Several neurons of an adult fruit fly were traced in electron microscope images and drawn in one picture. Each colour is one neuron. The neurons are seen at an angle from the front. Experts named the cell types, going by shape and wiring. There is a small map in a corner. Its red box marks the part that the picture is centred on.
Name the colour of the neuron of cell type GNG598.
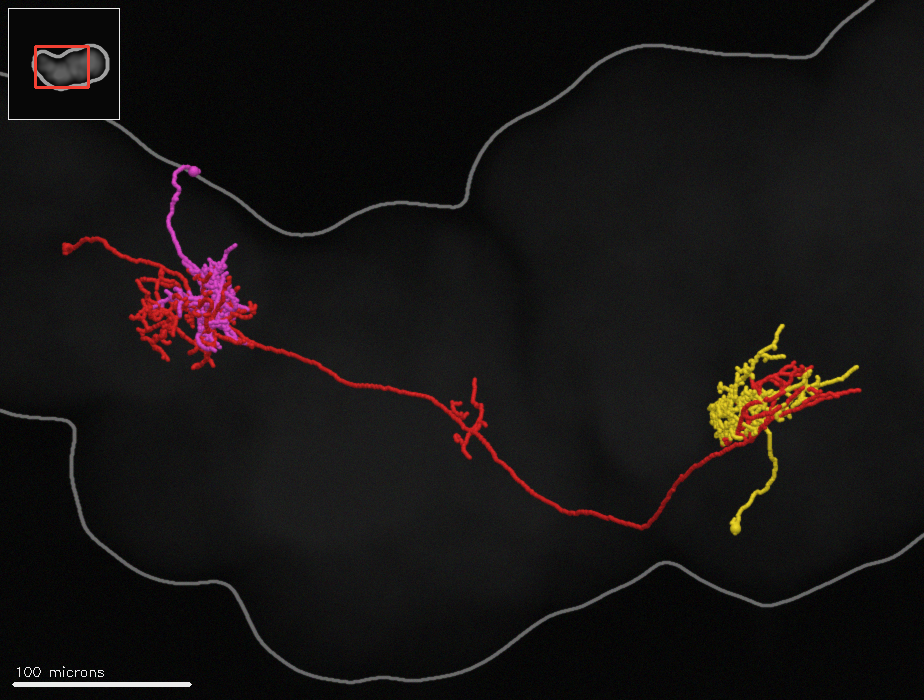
yellow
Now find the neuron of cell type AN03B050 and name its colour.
red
